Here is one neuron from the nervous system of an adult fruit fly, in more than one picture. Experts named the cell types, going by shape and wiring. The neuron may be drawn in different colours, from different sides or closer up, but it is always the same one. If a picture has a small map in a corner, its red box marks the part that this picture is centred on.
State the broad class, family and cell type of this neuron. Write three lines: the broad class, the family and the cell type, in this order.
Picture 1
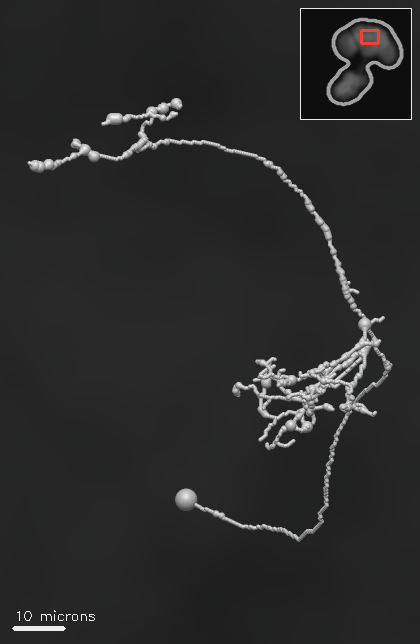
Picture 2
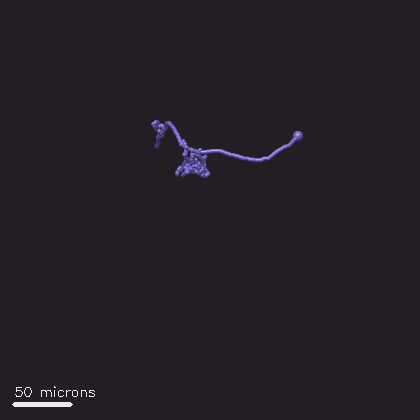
central-brain intrinsic neuron
class CX
FC1C_a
